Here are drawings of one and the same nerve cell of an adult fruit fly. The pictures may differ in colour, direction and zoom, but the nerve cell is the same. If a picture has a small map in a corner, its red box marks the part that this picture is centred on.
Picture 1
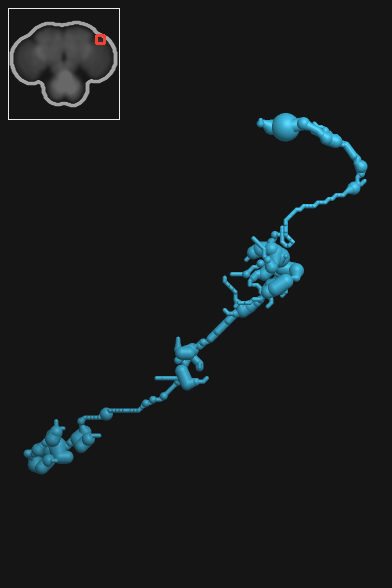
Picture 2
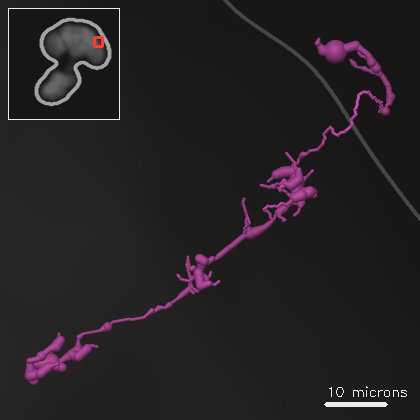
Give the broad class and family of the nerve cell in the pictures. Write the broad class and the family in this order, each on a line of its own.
optic-lobe intrinsic neuron
Mi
